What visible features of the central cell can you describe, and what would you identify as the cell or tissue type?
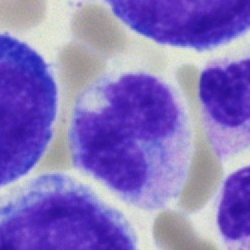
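Starting with the outline: it is round and smooth. Next, the cytoplasm forms a moderate rim of lilac-pink, lying mainly to the right of and below the nucleus. Within that cytoplasm are fine pinkish granules. Finally, a pale, clear area sits in the cytoplasm at the upper left, beside the nucleus. It is a monocyte.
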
